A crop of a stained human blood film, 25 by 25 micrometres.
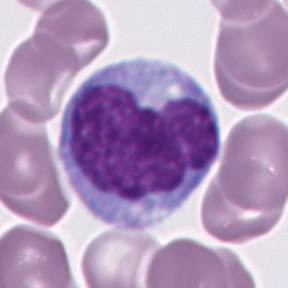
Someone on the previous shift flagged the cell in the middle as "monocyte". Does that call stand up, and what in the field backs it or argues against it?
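Outline round, smooth; about 14 micrometres across. Nucleus folded, notched at upper right edge, about 13 by 10 micrometres, filling about 60% of cell area; no distinct nucleoli. Cytoplasm: faint, fine, dusty granularity.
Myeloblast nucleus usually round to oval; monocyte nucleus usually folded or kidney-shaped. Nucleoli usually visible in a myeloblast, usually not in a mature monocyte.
Folded nucleus and absent nucleoli: both favour monocyte, both count against myeloblast. Verdict: monocyte confirmed.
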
